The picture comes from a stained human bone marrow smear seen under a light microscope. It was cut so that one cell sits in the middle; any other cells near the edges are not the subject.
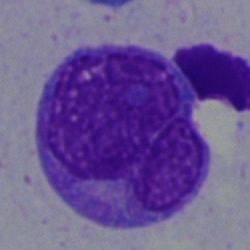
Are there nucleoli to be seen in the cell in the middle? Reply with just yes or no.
Yes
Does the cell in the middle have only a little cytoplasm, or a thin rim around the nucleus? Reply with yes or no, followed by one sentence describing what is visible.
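Yes. The nucleus fills most of the cell and has a notch on its right side.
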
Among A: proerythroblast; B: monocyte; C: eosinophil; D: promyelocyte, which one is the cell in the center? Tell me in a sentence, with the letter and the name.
Option D holds, for the cell in the middle is a promyelocyte.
